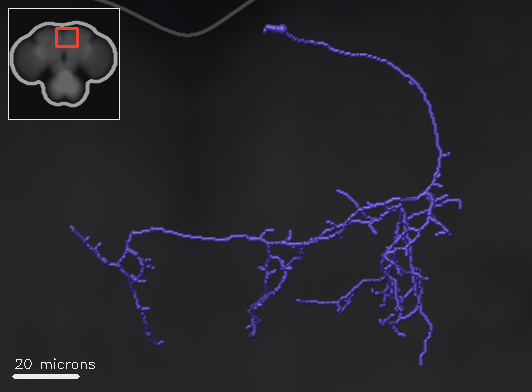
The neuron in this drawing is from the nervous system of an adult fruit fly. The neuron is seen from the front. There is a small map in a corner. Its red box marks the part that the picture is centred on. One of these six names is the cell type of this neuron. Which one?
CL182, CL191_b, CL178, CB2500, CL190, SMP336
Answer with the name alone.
CL182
